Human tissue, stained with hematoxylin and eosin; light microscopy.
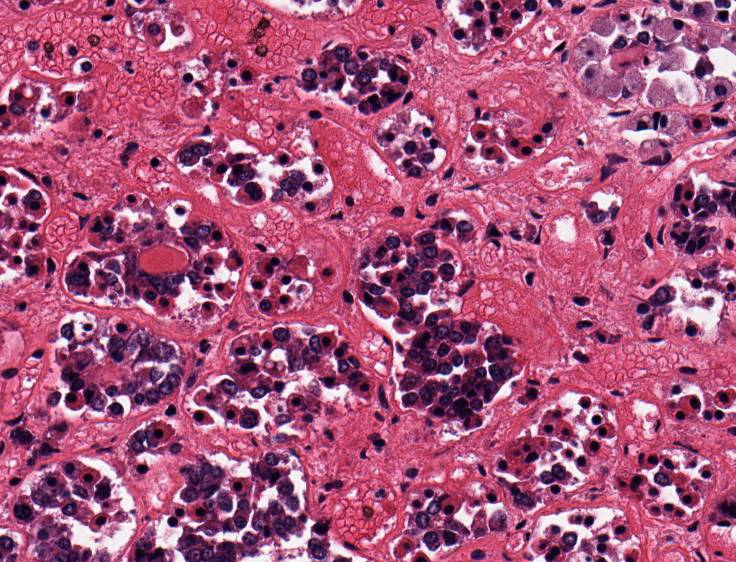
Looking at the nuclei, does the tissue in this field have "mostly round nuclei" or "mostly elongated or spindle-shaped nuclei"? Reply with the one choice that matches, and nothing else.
Mostly round nuclei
